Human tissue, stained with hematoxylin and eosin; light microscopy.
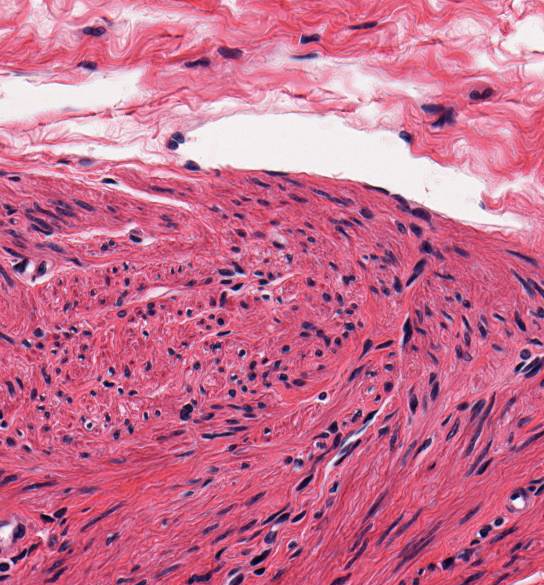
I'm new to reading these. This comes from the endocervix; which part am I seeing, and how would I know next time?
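The tissue here is smooth muscle. Check one, cellularity: a densely cellular band of spindle cells occupies the lower two-thirds of the field.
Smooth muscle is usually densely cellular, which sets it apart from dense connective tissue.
Check two, orientation: in the centre-left a bundle is cut across and shows mostly round nuclei, while in the lower right the spindle cells run obliquely in parallel with elongated nuclei.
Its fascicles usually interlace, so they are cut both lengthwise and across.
Check three, cytoplasm: it is pink and blends with the surrounding eosinophilic fibres.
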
